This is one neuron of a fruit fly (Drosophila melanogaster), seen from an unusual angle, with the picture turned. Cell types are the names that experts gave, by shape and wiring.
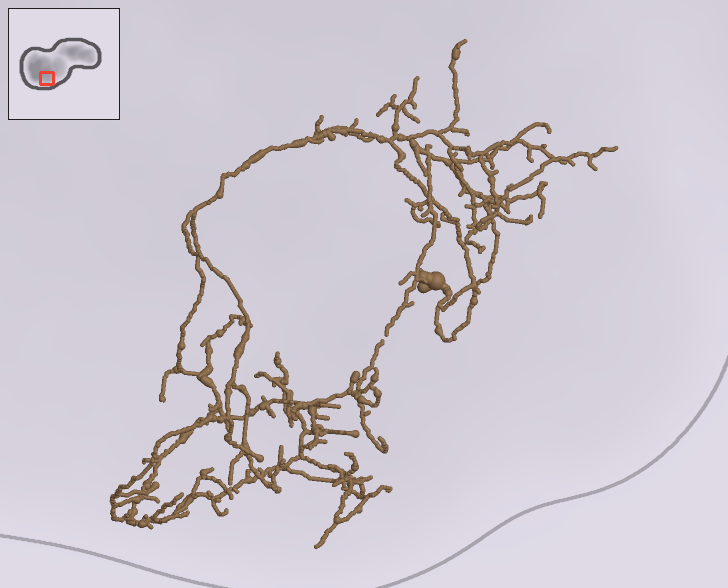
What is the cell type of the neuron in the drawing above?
SLP126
